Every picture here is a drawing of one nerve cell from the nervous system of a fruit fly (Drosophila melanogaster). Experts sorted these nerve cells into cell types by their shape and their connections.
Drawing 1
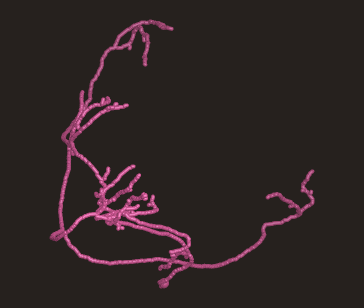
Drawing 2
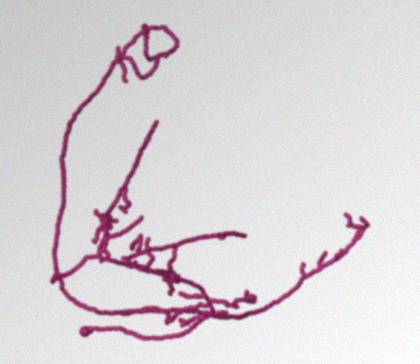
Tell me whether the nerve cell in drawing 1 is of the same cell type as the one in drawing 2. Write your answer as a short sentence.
They are of the same cell type.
